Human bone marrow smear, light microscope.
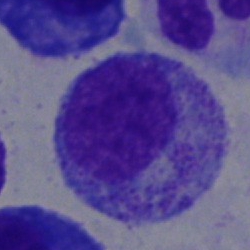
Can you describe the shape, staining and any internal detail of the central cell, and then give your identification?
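The chromatin is finely textured and dark purple, free of coarse clumps. Numerous purple granules lie scattered through the cytoplasm, which shows no vacuoles. Against the nucleus, on its lower-right side, sits a paler patch of cytoplasm with fewer granules. It is a myelocyte.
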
